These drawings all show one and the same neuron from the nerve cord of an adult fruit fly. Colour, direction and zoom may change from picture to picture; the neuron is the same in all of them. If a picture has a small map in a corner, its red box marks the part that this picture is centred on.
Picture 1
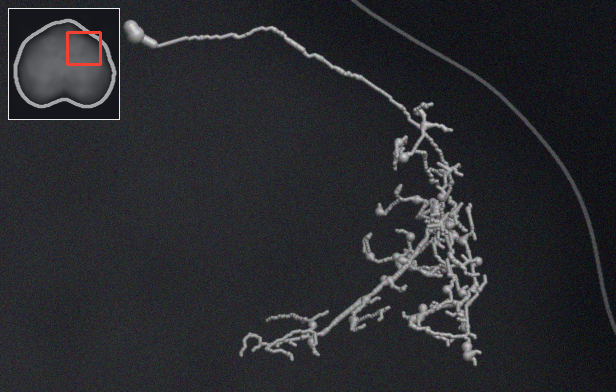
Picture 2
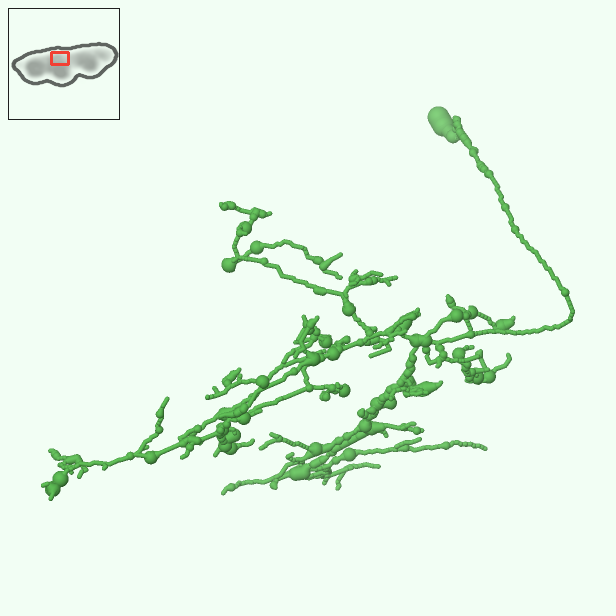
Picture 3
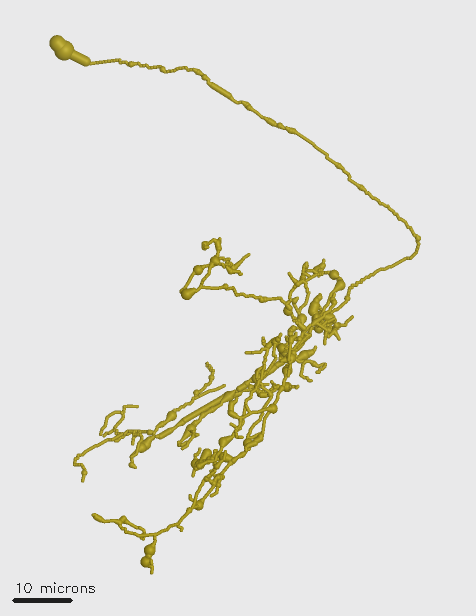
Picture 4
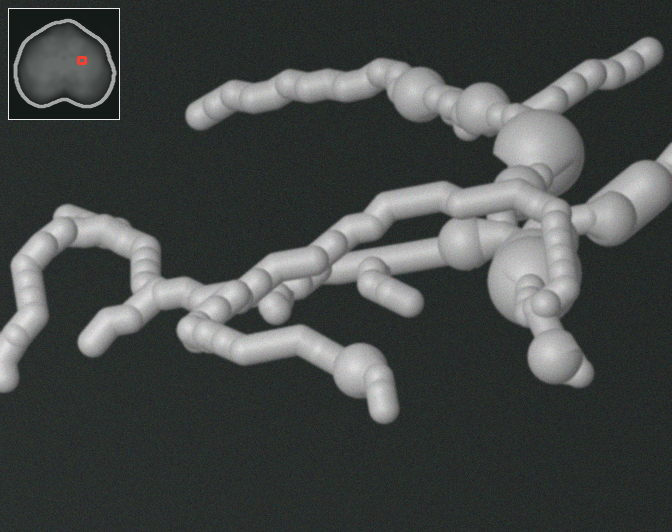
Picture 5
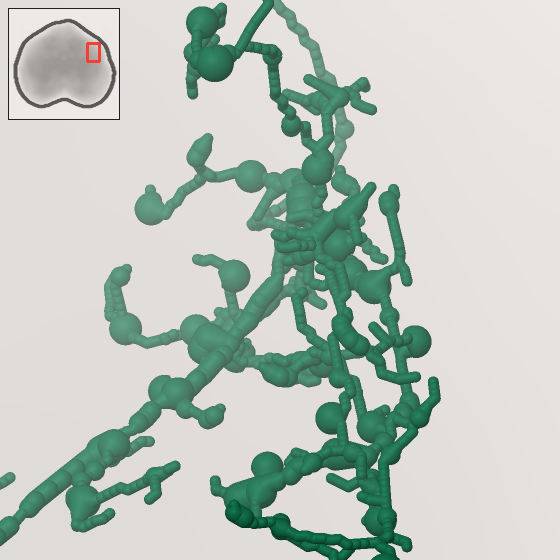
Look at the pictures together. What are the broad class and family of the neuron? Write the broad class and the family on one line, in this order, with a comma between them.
nerve-cord intrinsic neuron, hemilineage 11B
